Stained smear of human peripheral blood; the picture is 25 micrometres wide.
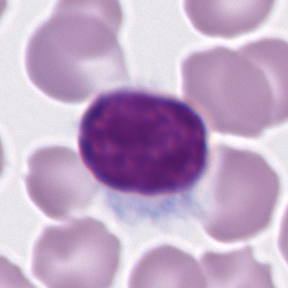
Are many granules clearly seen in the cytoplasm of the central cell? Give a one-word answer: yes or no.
No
